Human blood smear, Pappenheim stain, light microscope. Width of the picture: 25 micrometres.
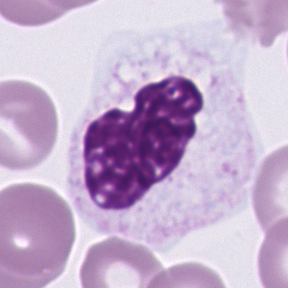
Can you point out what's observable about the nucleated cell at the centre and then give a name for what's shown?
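Here the nucleus is folded and lobulated, with indentations along its edge. It's elongated too, running diagonally from lower left to upper right. Around it the cytoplasm is pale greyish blue, with fine lilac granules dusted all through it. So this is a segmented neutrophil.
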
